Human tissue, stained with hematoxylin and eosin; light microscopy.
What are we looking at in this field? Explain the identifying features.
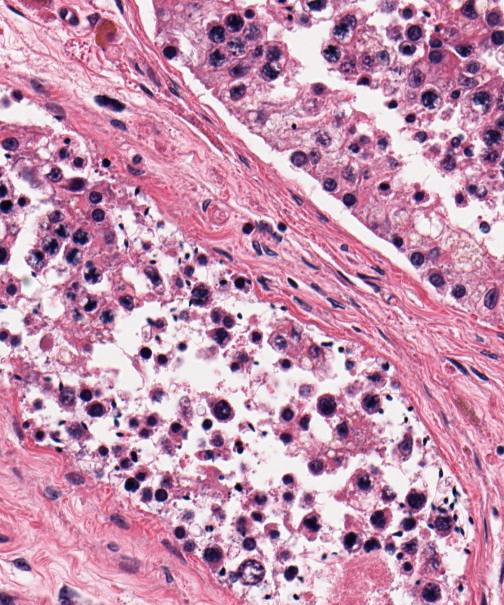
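Seminiferous tubule, in two cell-filled compartments, is what this field mainly shows; a pink fibrous band runs diagonally between them from upper left to lower right.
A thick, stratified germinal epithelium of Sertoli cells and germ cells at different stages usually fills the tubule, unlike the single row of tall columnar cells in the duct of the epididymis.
The band is made of wavy collagen fibres with scattered elongated, spindle-shaped nuclei parallel to its length. Small, very dark, dense nuclear bodies lie among the larger cells, most numerous in the lower left, where the cells lie loosely between many clear spaces.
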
